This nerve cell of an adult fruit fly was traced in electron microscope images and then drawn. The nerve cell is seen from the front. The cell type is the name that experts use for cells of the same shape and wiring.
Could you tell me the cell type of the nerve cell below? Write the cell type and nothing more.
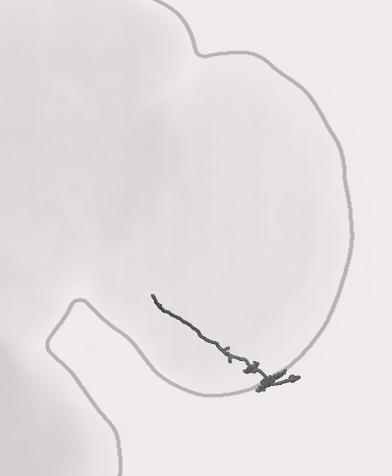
Tm3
